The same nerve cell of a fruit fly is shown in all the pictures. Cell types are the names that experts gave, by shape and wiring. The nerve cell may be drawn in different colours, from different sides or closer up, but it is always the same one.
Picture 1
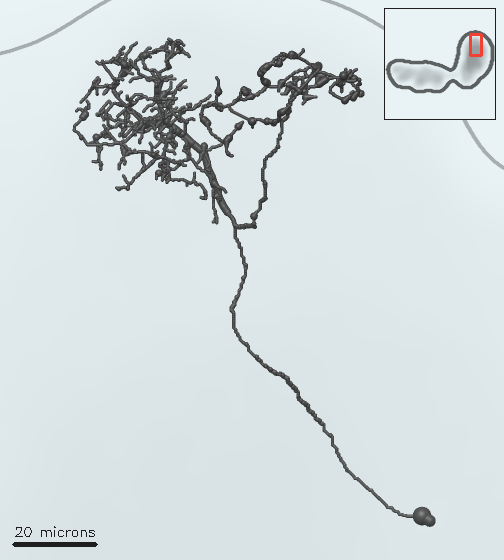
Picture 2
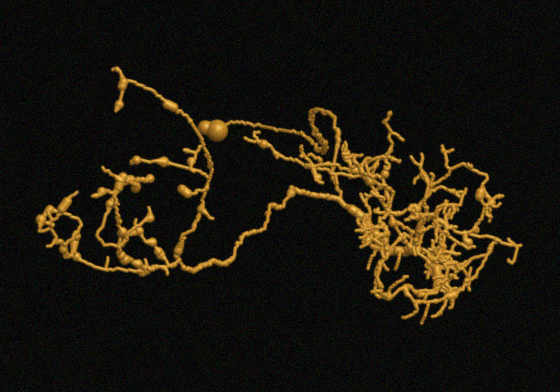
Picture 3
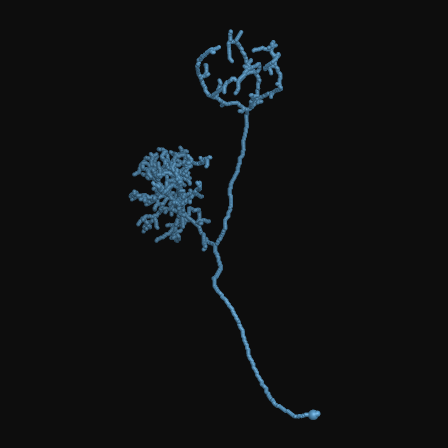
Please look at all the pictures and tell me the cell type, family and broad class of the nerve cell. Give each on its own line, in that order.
CB1114
hemilineage LHa2
central-brain intrinsic neuron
